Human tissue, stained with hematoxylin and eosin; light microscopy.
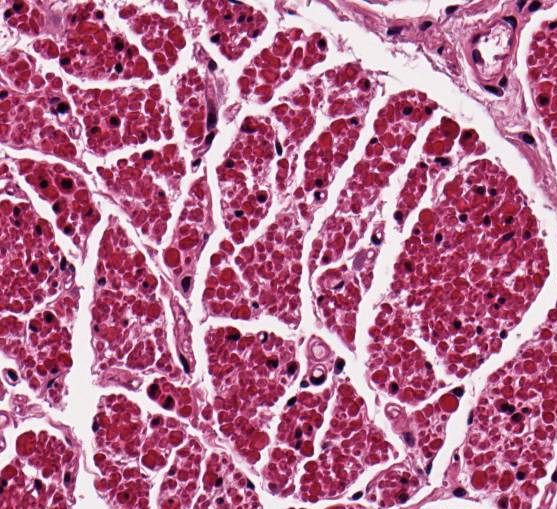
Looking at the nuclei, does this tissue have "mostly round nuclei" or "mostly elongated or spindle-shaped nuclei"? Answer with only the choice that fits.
Mostly round nuclei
